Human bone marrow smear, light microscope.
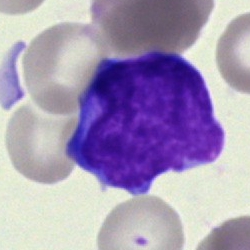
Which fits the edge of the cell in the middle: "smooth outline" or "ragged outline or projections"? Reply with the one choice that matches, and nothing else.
Ragged outline or projections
